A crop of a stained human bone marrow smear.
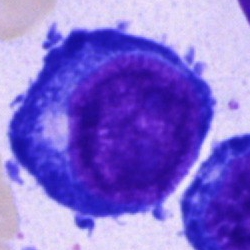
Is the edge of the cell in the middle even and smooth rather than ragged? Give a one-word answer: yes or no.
No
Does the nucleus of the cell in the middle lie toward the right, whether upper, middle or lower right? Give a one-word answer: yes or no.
Yes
